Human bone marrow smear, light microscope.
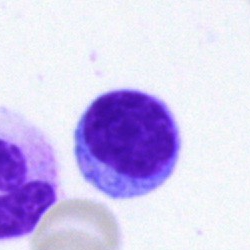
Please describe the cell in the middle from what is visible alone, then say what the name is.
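The cell is round, with a smooth outline. Its nucleus lies toward the upper part of the cell. The cytoplasm is blue and forms a crescent along the lower edge of the cell. The cell is a lymphocyte.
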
